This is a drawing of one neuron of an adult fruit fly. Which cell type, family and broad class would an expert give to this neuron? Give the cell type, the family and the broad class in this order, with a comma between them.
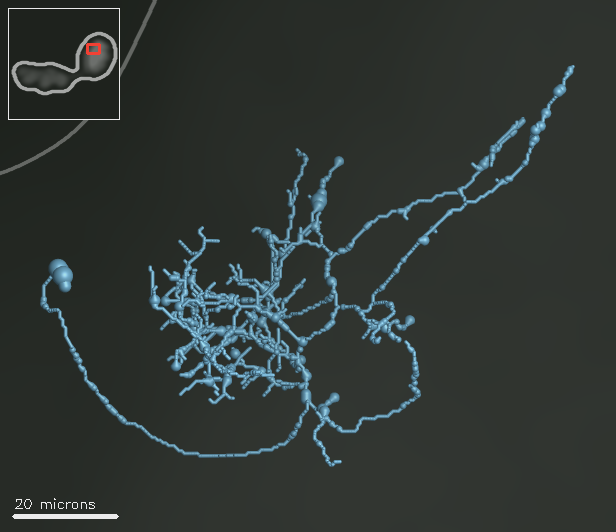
PLP086, hemilineage VLPp&l1_anterior, central-brain intrinsic neuron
